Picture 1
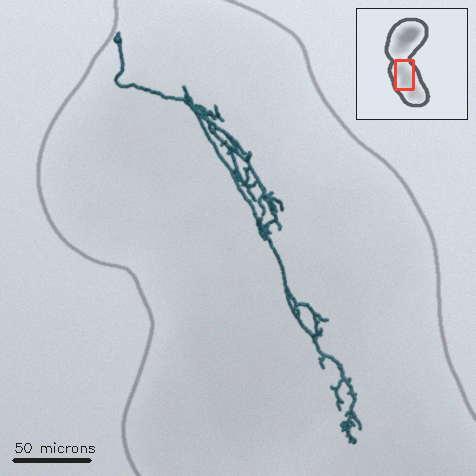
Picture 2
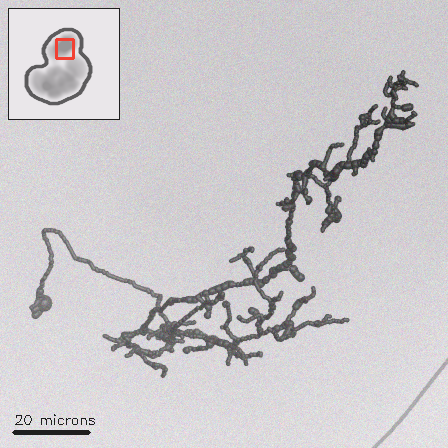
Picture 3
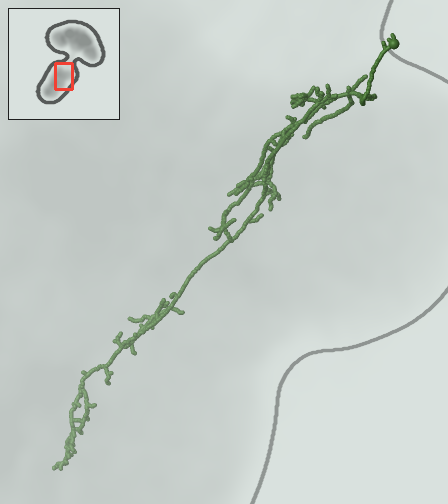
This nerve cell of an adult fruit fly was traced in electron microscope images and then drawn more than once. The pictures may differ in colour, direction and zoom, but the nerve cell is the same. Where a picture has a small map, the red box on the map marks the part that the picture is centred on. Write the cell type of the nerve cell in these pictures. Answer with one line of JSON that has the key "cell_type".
{"cell_type": "IN16B046"}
